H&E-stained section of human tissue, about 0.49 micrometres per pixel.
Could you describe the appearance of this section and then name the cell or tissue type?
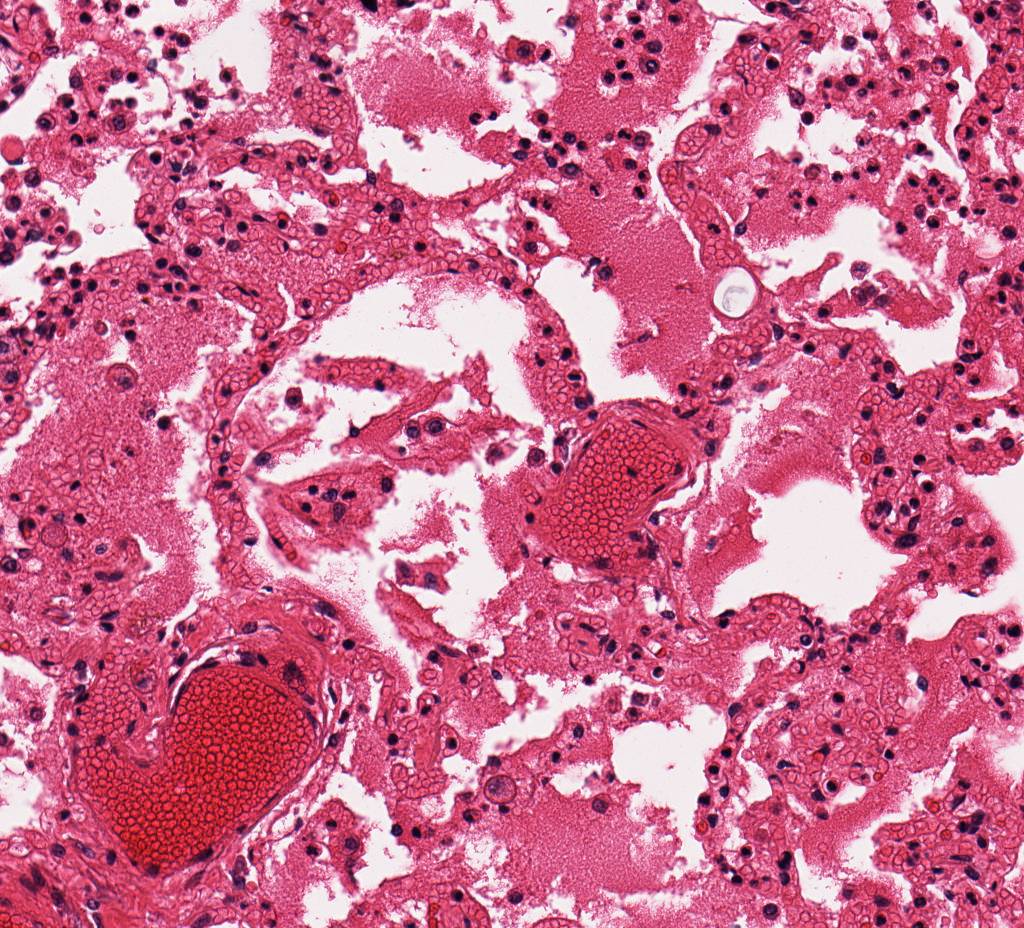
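Thin branching septa divide entire field into irregular airspaces. Septa crowded with red blood cells in rows along their length. Largest vessel, lower left, tightly packed with red blood cells. Scattered single rounded cells, dark round nuclei, free in pink airspace material. Name: lung.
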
